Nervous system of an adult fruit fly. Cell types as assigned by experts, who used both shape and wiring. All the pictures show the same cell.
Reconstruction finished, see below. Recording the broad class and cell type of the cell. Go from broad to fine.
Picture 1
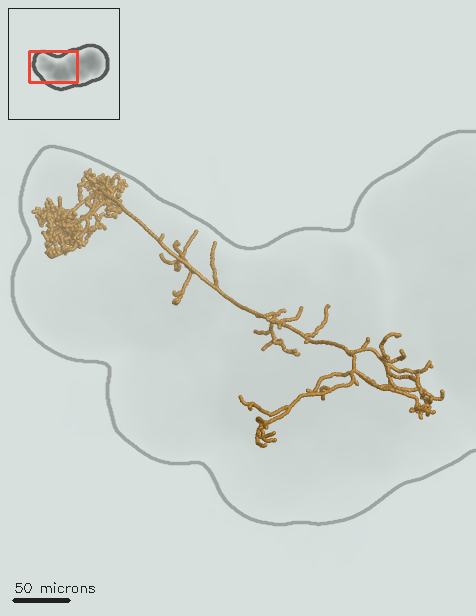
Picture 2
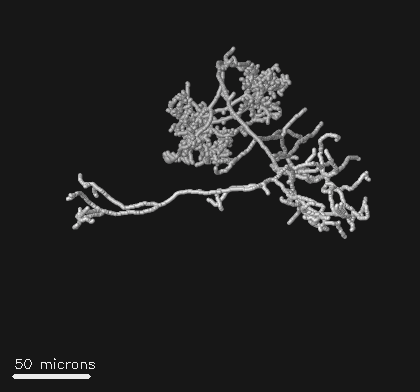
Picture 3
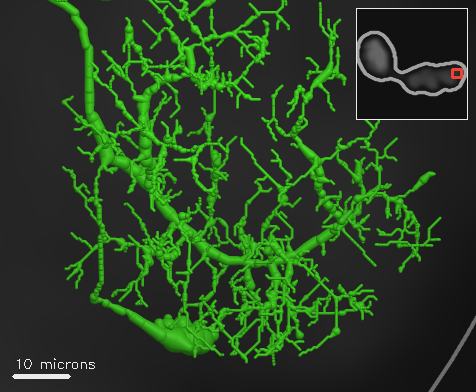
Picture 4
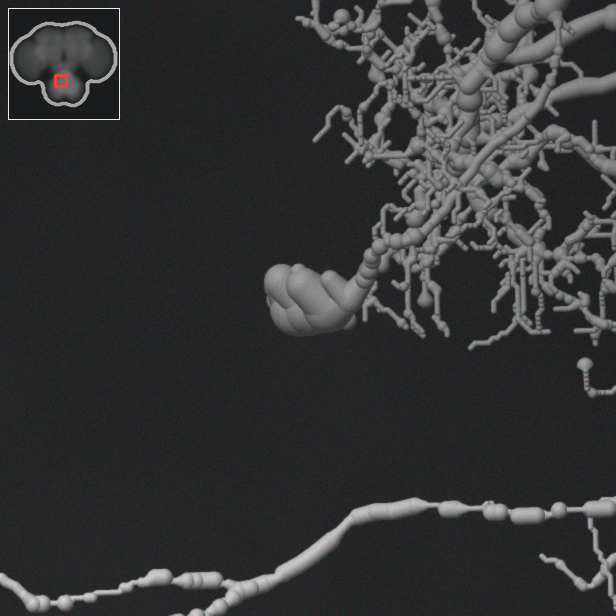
nerve-cord intrinsic neuron; INXXX058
